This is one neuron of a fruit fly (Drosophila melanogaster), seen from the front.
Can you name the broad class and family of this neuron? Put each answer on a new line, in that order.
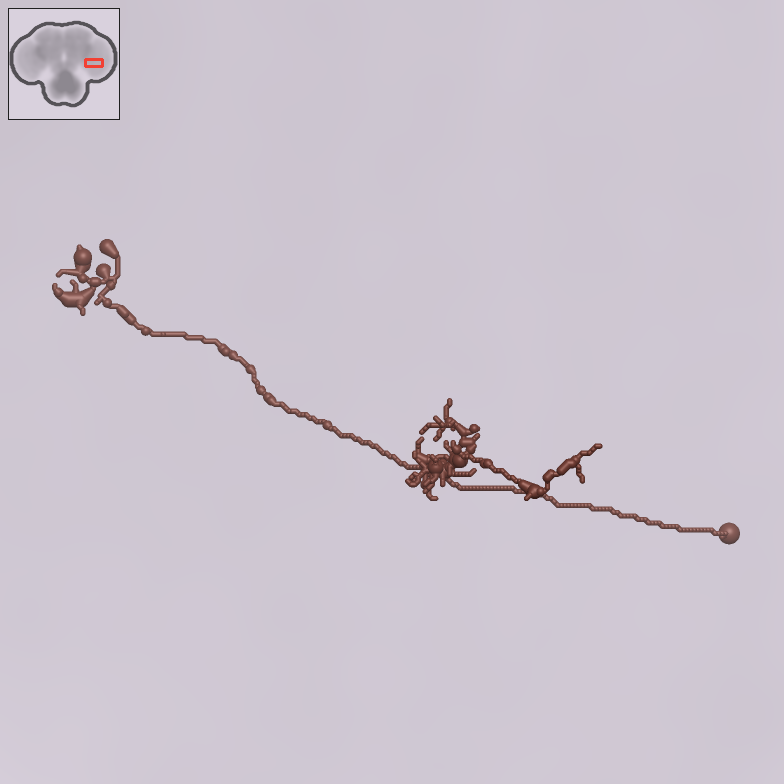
optic-lobe intrinsic neuron
T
